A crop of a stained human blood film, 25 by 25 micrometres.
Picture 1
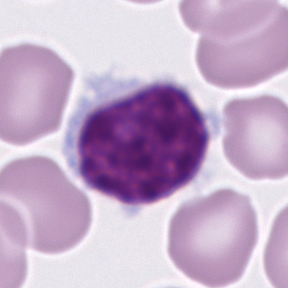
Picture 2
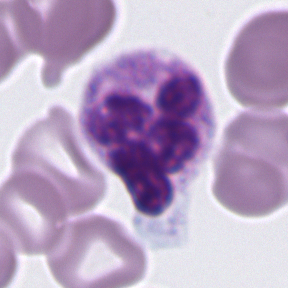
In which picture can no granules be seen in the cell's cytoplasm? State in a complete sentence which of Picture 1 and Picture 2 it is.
No visible granules are present in the cytoplasm of the cell in picture 1.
